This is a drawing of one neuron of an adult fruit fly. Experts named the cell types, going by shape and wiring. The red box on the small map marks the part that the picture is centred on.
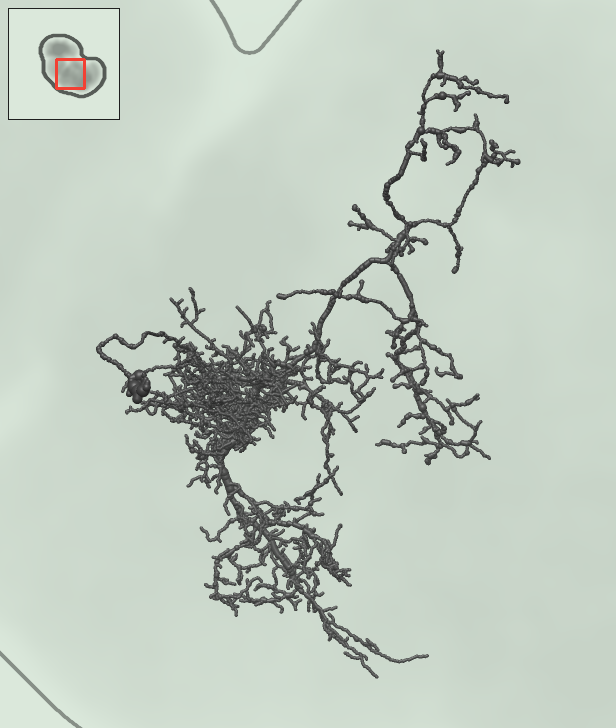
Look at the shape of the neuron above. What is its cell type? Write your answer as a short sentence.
The cell type is PVLP114.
